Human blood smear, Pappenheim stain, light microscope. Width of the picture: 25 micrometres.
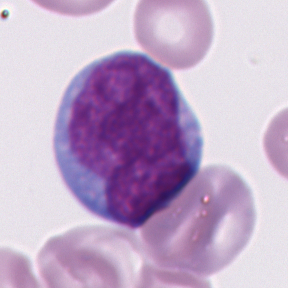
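Myeloblast: the smooth, oval cell at the middle of this stained smear. Look over its cytoplasm and you will see no granules. Its surface, too, has no projections.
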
